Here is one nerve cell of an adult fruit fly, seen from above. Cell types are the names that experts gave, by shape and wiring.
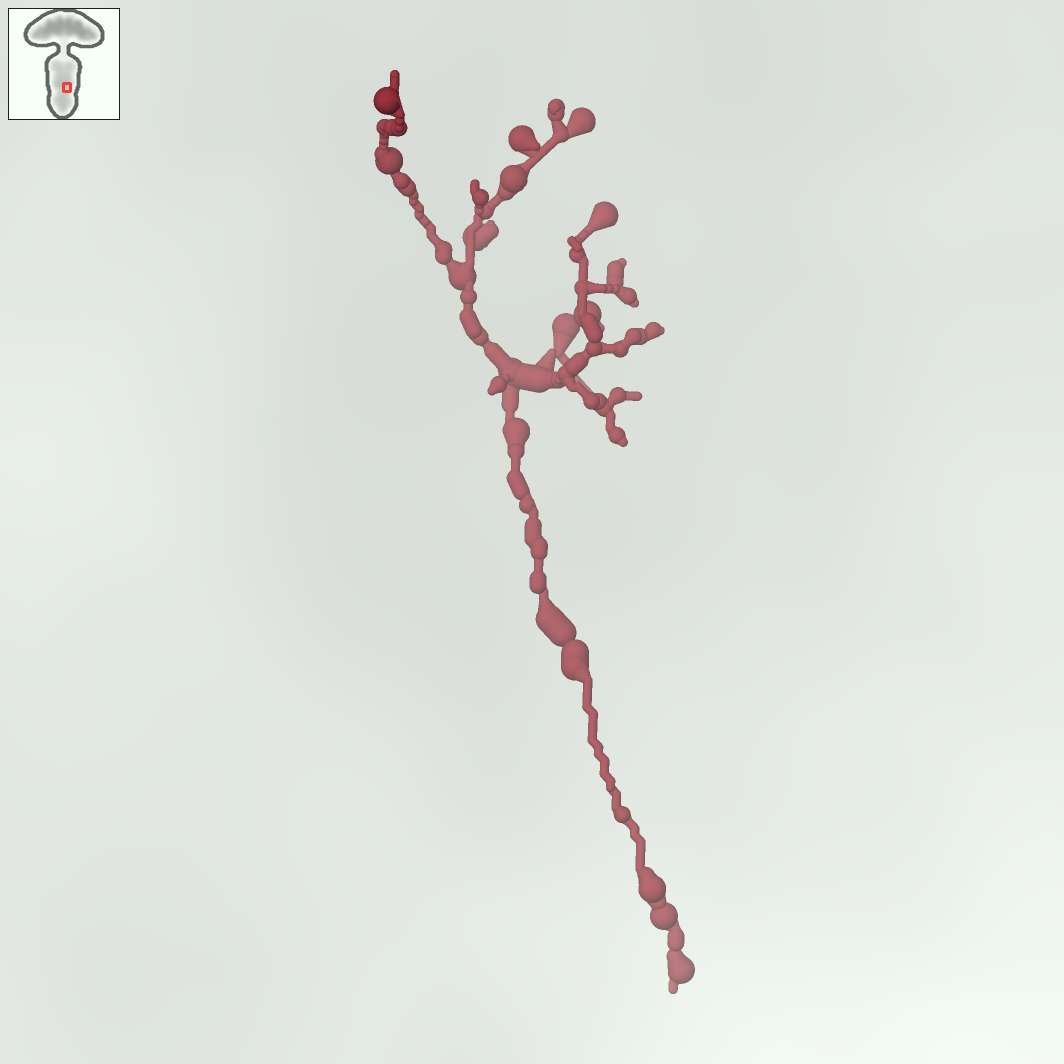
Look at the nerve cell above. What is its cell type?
SNta26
